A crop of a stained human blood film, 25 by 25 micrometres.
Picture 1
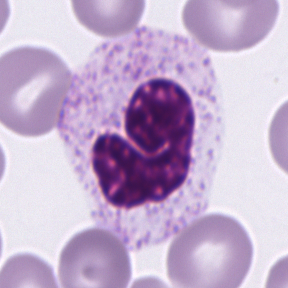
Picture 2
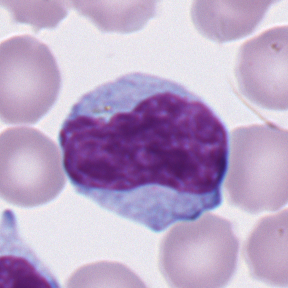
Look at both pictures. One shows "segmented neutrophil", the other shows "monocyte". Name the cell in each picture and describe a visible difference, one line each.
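In picture 1 we see a segmented neutrophil: Fine violet granules are scattered throughout the cytoplasm.
In picture 2 we see a monocyte: The cytoplasm shows no purple or pink granules.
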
